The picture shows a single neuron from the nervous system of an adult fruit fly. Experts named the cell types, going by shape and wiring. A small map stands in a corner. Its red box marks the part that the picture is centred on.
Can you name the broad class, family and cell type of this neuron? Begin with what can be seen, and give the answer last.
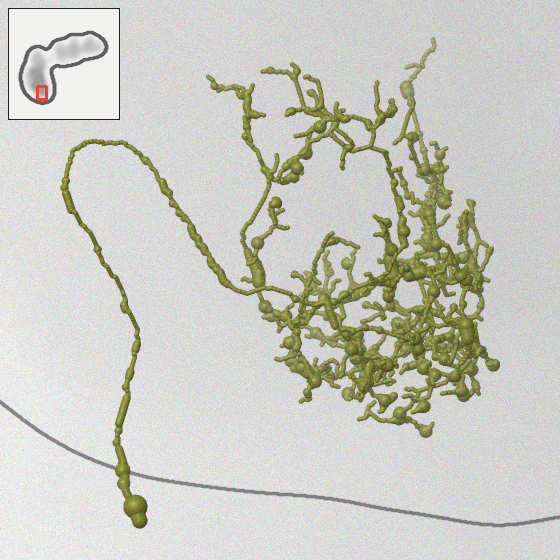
The cell body is at the lower left of the picture. As drawn here it is about as wide as it is tall. This is a central-brain intrinsic neuron. The family is hemilineage LHl4_dorsal. The cell type is CB2107.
